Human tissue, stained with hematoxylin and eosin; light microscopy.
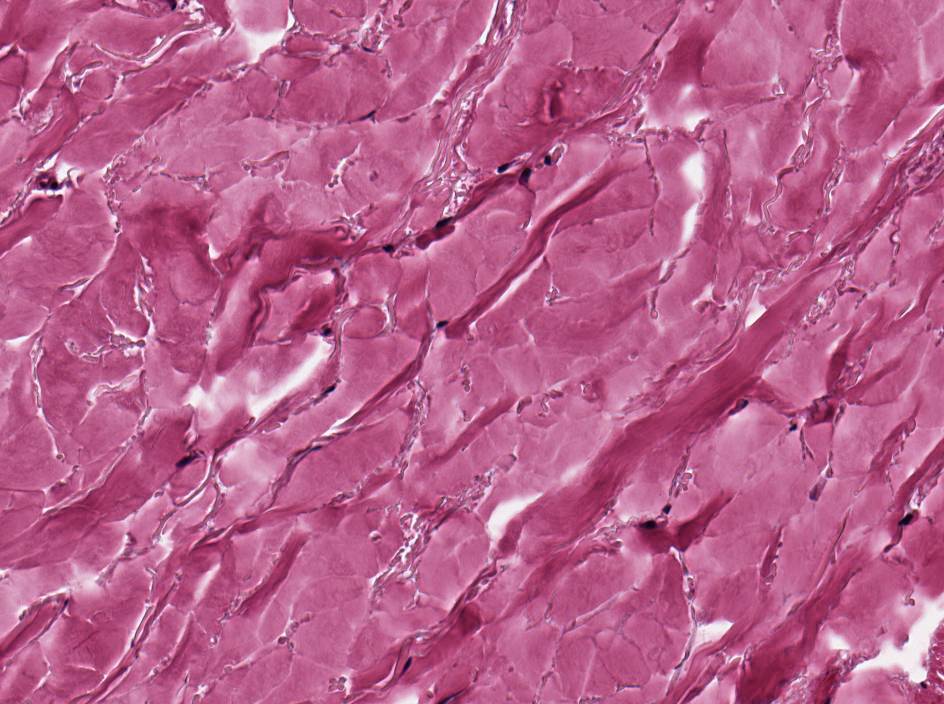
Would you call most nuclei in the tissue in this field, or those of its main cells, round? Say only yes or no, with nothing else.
No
